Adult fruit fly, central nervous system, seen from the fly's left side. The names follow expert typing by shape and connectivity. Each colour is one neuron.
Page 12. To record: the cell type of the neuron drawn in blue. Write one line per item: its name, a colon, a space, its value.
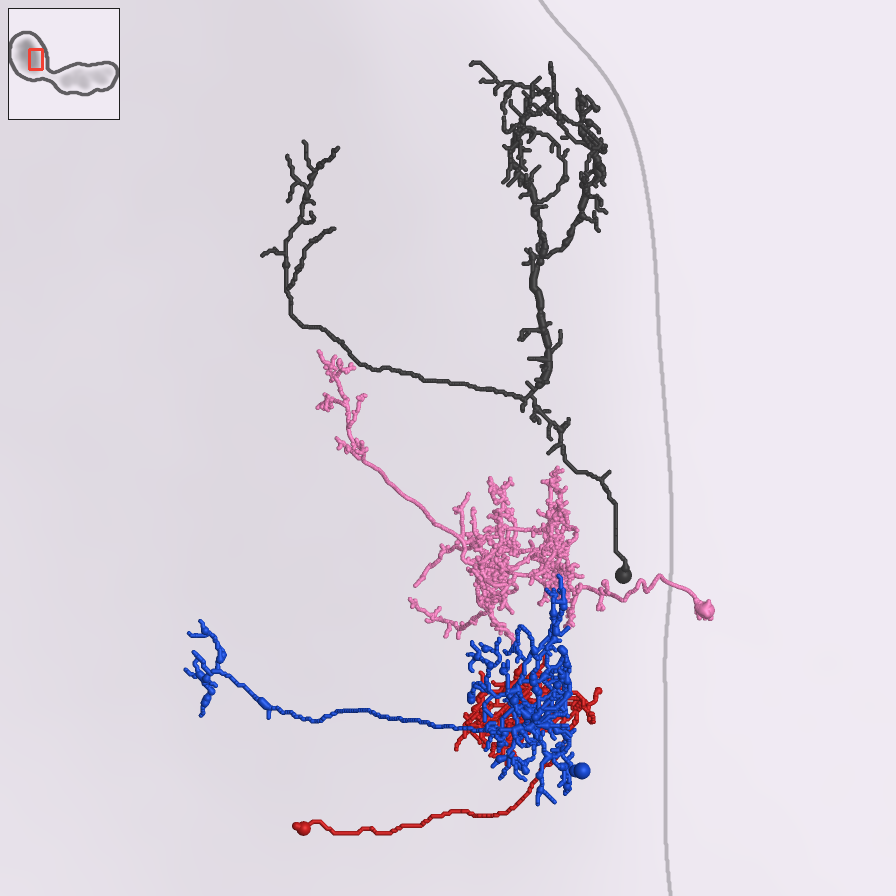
cell type: Tlp12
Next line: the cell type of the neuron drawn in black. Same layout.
cell type: Y12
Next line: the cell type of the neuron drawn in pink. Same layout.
cell type: Y11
